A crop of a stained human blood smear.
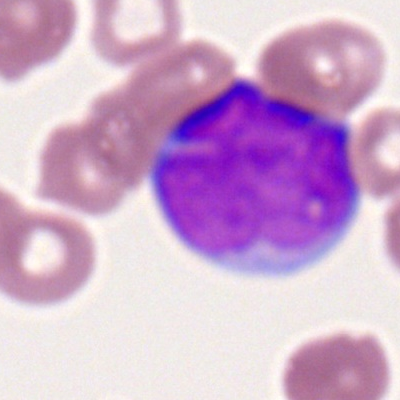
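Myeloblast: the nucleus takes up nearly the whole cell, and its chromatin looks mottled, with lighter and darker purple patches. Around it runs a thin deep-blue rim of cytoplasm, palest along the bottom edge of the cell.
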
